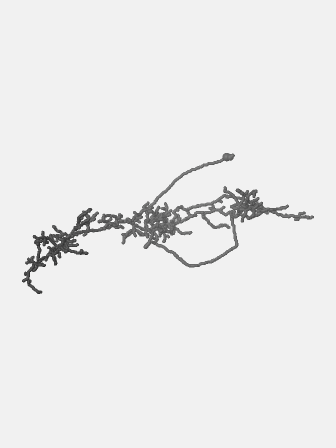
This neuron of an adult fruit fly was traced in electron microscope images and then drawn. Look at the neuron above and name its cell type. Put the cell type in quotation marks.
"SMP353"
